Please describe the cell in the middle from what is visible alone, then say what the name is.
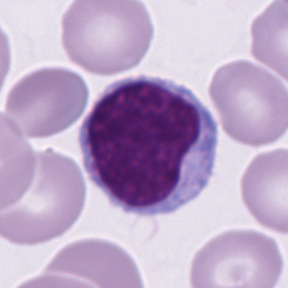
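Pale blue cytoplasm, no vacuoles present. Shallow notch on the lower right side of the nucleus; no nucleoli seen. Cell: typical lymphocyte.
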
